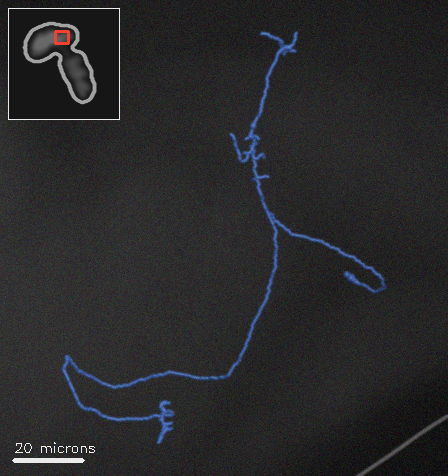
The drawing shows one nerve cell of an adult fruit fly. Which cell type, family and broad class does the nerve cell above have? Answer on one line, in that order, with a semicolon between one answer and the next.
T2a; T; optic-lobe intrinsic neuron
